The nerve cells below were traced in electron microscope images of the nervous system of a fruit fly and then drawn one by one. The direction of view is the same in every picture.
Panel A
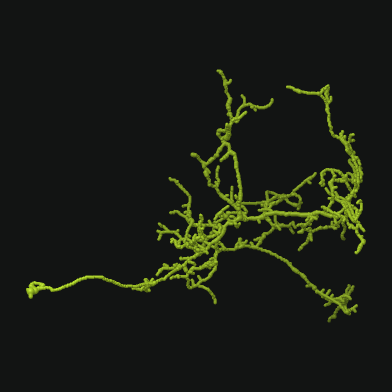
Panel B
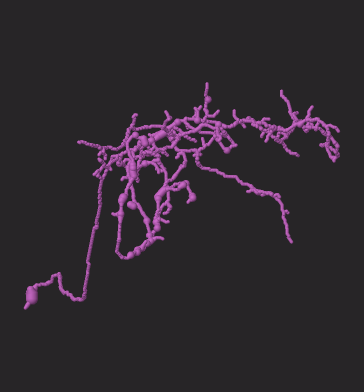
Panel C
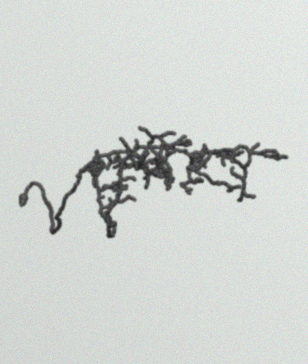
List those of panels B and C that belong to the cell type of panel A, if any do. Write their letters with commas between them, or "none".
none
